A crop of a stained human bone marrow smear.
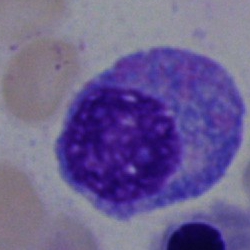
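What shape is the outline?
Roughly round to oval, with a smooth edge.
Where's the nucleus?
Off-centre, toward the lower left.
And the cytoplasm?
Plentiful and mostly bluish-grey, lying mainly to the upper right of the nucleus, with a paler zone against its right side.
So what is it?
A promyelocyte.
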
